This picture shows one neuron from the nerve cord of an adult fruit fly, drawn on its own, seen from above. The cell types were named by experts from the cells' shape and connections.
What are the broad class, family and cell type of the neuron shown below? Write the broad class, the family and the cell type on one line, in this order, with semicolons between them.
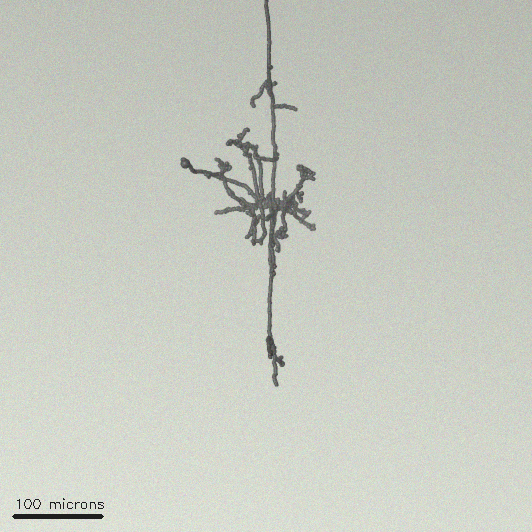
ascending neuron; hemilineage 09B; AN09B040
